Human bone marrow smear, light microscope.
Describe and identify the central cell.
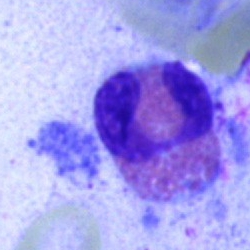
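Working through it in order, the outline of the central cell comes first: it is roughly round. Next, the chromatin, which is dark purple and dense. Then the nucleoli: none are visible in the nucleus. Last, the name: this cell is an eosinophil.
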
